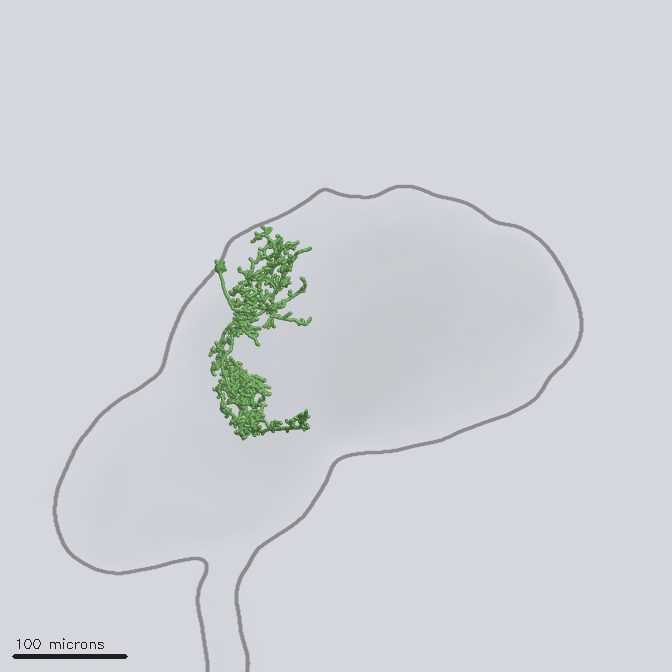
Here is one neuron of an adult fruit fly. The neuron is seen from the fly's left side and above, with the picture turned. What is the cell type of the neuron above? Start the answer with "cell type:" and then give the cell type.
cell type: ALIN2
